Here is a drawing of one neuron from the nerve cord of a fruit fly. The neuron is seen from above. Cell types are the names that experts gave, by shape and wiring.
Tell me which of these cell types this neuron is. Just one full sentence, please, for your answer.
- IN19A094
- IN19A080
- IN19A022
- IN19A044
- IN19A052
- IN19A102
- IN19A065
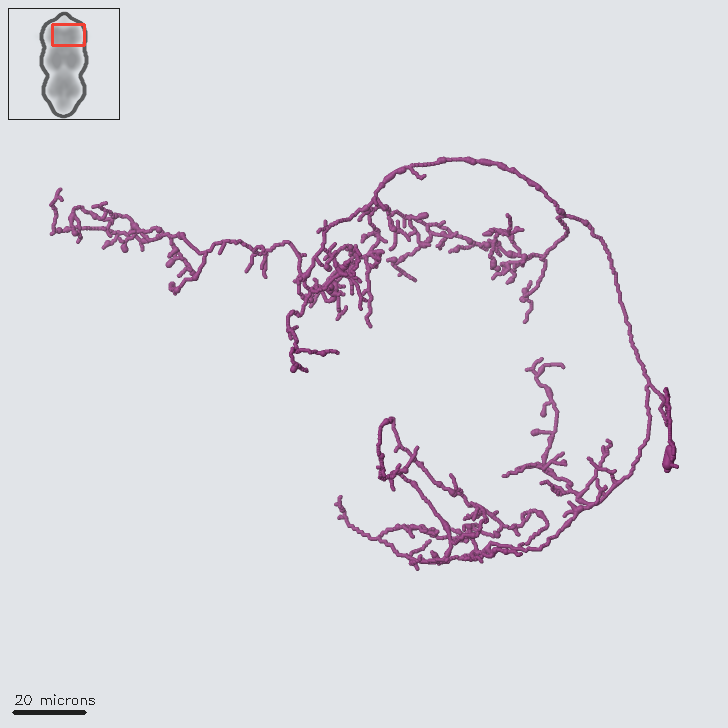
Typed by cell type, the neuron is IN19A065.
